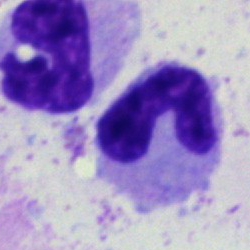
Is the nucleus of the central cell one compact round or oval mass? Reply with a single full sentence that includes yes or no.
No, it is a curved band without separate lobes that the nucleus forms.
